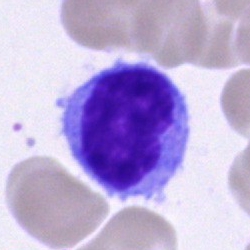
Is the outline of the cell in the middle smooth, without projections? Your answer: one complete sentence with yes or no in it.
No, there is a ragged or frayed outline, or projections, blebs or tags, on this cell.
